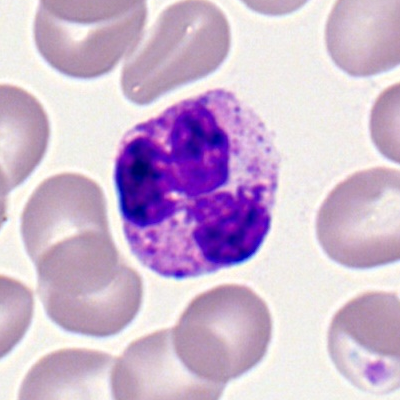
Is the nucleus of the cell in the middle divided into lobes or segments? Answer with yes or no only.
Yes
